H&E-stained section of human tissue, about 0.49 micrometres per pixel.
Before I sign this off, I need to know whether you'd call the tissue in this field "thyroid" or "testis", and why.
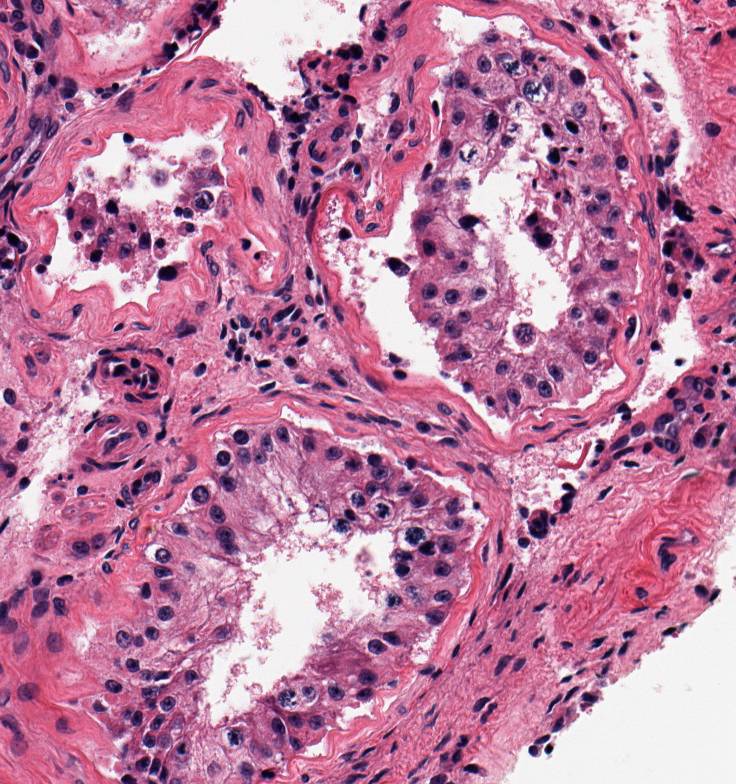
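This is testis, not thyroid. The tubule lumina are irregular and contain loose detached cells and pale granular debris.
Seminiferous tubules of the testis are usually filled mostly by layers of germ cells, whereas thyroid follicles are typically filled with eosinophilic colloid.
Many lining cells have large round nuclei with open chromatin and visible nucleoli in pale pink cytoplasm. Spindle-shaped cells with elongated dark nuclei lie in the stroma between the tubules. In the upper right tubule, the lining cells have pulled away from the wall, leaving a clear gap.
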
